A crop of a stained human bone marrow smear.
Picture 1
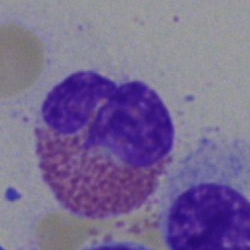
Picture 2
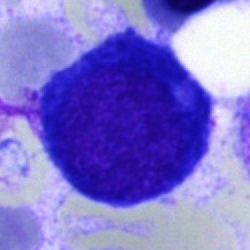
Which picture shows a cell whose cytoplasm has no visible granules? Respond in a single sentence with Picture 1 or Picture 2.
For the cell in picture 2, the cytoplasm contains no visible granules.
